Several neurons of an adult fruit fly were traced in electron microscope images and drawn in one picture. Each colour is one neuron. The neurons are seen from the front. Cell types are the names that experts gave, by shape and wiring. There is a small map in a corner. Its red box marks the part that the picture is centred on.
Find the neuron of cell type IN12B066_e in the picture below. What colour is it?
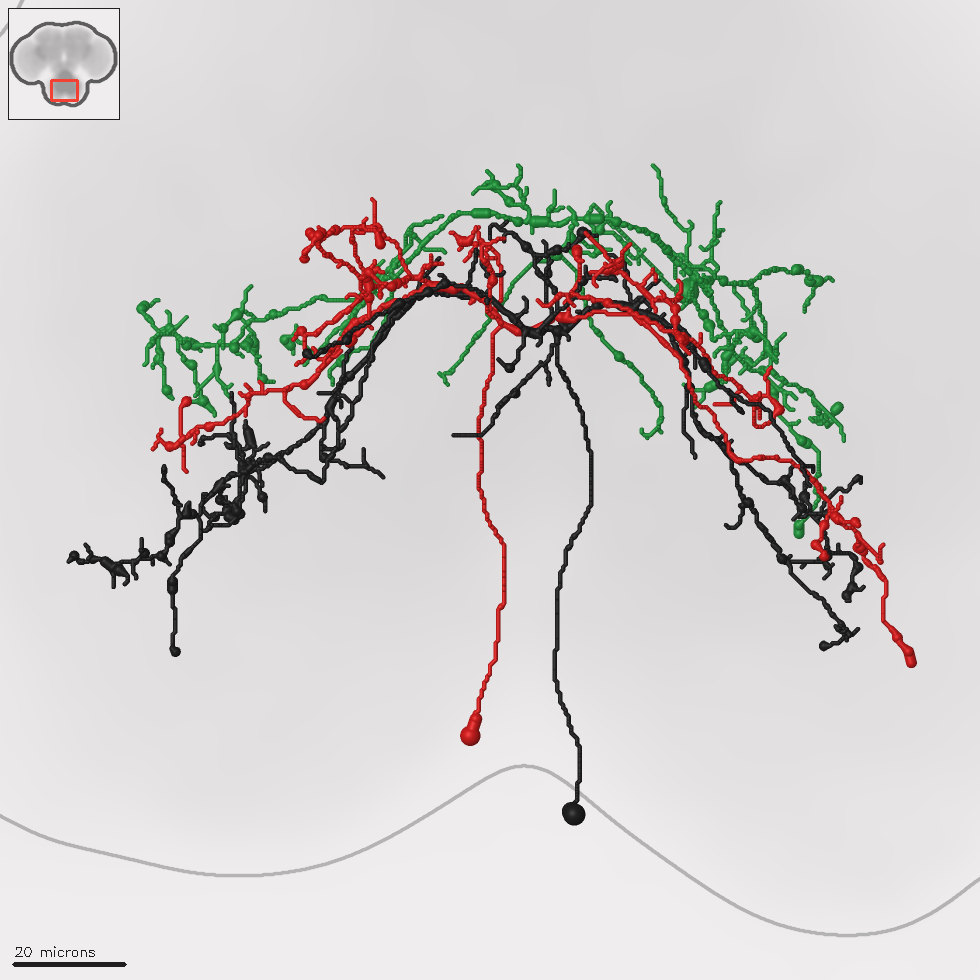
black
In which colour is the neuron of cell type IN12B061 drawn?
red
